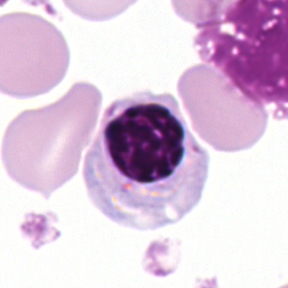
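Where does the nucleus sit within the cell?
Off-centre, toward the top.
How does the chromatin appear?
Dark purple and coarsely clumped.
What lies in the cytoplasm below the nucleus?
A few small orange-red granules.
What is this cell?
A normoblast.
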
